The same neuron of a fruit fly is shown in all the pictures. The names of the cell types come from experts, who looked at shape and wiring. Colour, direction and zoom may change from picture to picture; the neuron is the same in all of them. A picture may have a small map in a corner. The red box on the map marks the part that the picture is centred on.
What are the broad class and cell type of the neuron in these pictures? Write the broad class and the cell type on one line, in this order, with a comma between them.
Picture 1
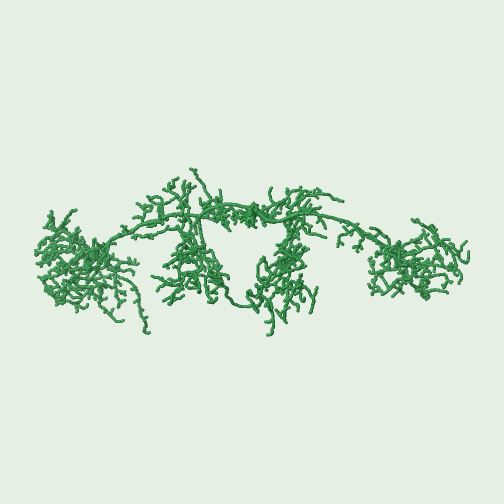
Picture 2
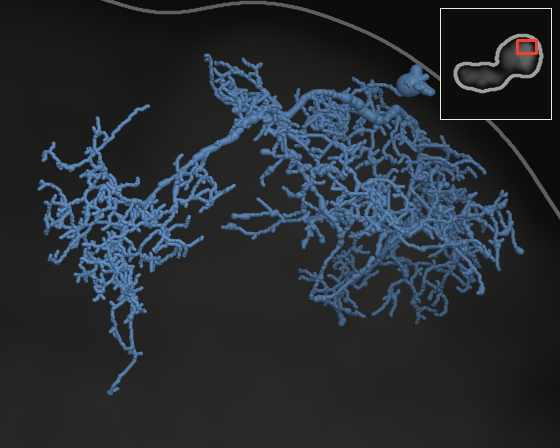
central-brain intrinsic neuron, SIP102m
